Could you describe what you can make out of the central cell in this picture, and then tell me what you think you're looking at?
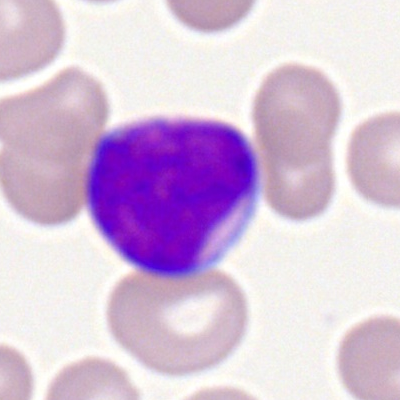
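Just a thin crescent of pale bluish cytoplasm shows, down at the lower right edge, and there aren't any granules in it. The chromatin's dense and dark purple, with small paler patches that make it look coarse and clumped. Smooth, roughly round outline, no surface projections. That's a myeloblast.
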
